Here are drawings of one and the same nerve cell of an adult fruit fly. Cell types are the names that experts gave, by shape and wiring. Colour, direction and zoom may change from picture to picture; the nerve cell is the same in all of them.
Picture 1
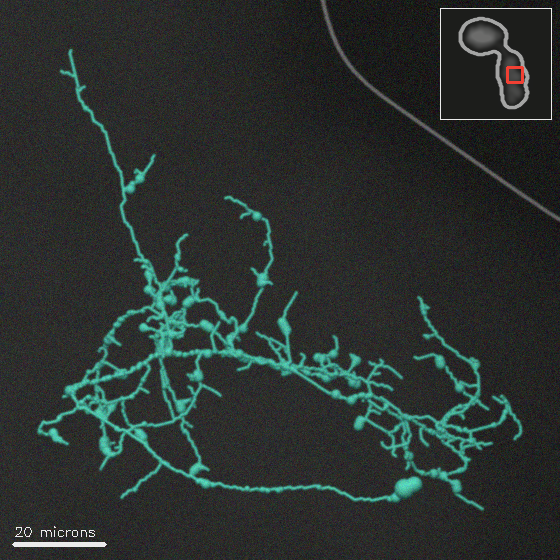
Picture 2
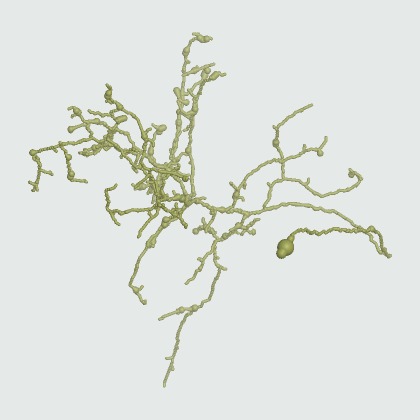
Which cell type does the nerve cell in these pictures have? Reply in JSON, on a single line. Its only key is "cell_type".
{"cell_type": "IN12B053"}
